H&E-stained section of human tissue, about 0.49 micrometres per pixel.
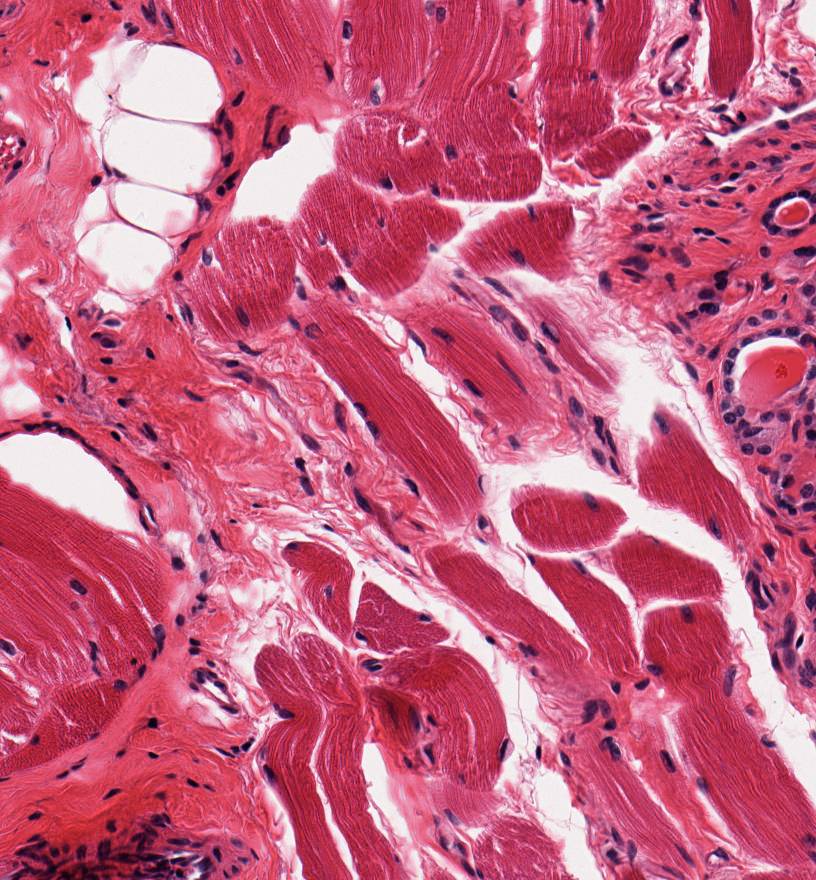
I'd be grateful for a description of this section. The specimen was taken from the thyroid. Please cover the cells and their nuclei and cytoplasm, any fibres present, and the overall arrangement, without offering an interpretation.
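The central part of the field is occupied by muscle fibres running diagonally from upper left to lower right. Their nuclei are dark and elongated and lie mostly at the edges of the fibres. In the upper left corner there is a small cluster of empty-looking adipocytes. Near the right edge, within a more cellular stroma, are two small round vessels containing pink material.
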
